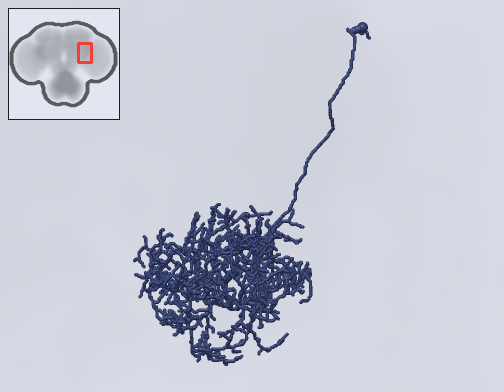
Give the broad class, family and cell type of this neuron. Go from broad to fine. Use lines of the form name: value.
broad class: central-brain intrinsic neuron
family: hemilineage VLPl4_anterior
cell type: AVLP419_b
